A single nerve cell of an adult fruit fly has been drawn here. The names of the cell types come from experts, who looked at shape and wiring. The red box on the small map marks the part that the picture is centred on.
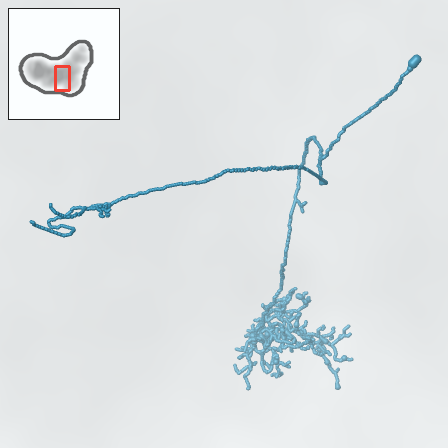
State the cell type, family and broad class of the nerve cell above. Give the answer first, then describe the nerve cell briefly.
The cell type is LC10b. Its family is hemilineage VPNd2. This is a visual projection neuron. Its cell body lies at the upper right of the picture. Dozens of branch ends can be seen.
